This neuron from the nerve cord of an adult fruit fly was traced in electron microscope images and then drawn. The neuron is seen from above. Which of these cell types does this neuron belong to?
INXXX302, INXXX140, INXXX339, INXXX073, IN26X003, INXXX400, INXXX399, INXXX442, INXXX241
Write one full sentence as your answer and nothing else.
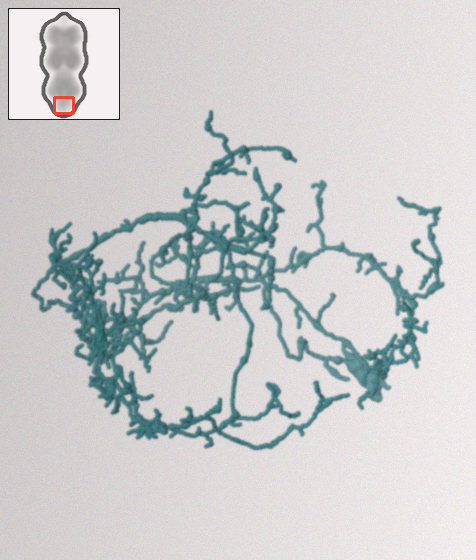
This neuron is of the type INXXX302.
